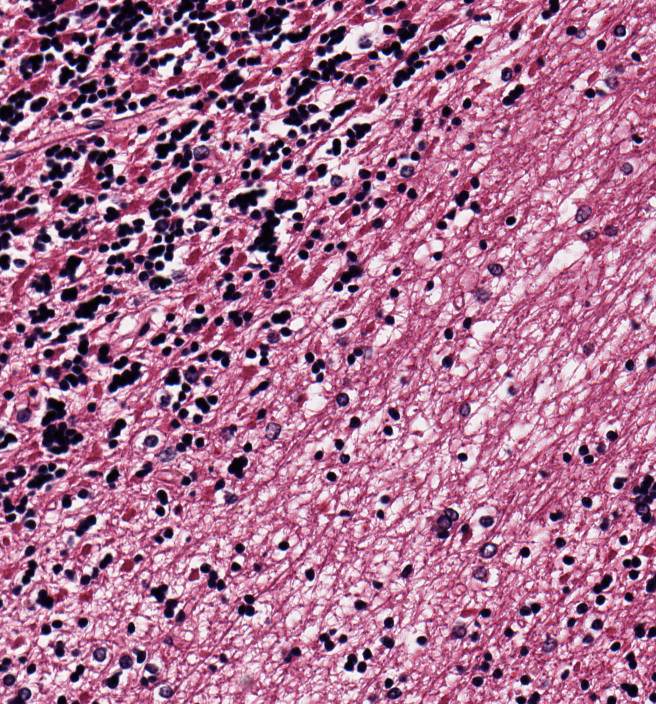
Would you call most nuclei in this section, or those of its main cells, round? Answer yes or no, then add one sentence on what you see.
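Yes. The upper-left zone is crowded with small, round, very dark nuclei that show little visible cytoplasm.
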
